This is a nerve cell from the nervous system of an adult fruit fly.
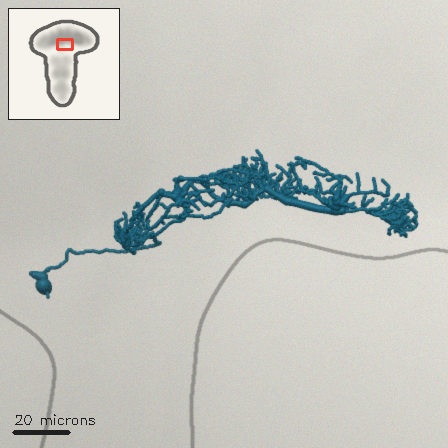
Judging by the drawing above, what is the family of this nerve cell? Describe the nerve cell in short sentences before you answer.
From left to right in the picture it spans about 140 microns. Dozens of branch ends can be seen. This is a central-brain intrinsic neuron. Its family is hemilineage PBp1.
